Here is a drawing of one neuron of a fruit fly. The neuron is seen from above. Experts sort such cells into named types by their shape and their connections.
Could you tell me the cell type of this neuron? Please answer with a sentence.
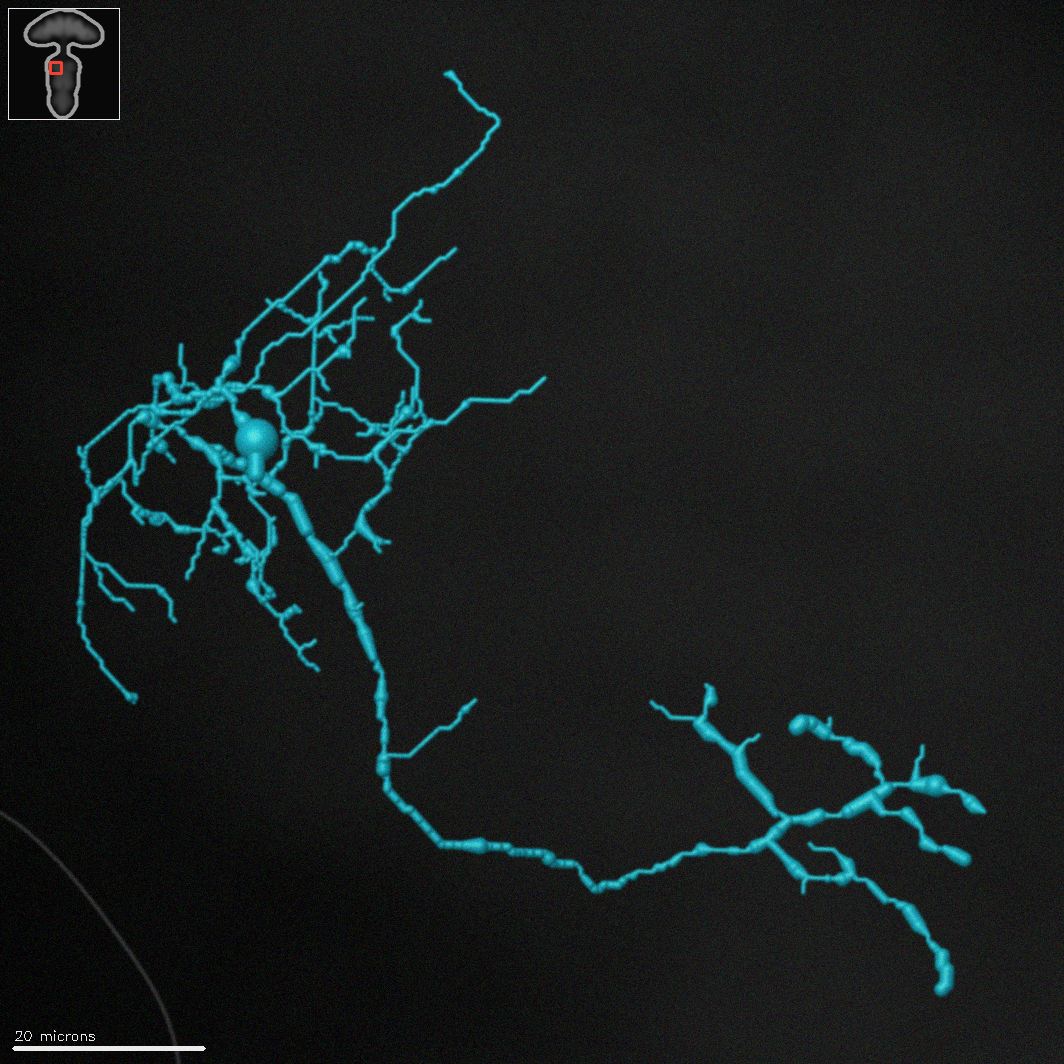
The cell type is IN19A087.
